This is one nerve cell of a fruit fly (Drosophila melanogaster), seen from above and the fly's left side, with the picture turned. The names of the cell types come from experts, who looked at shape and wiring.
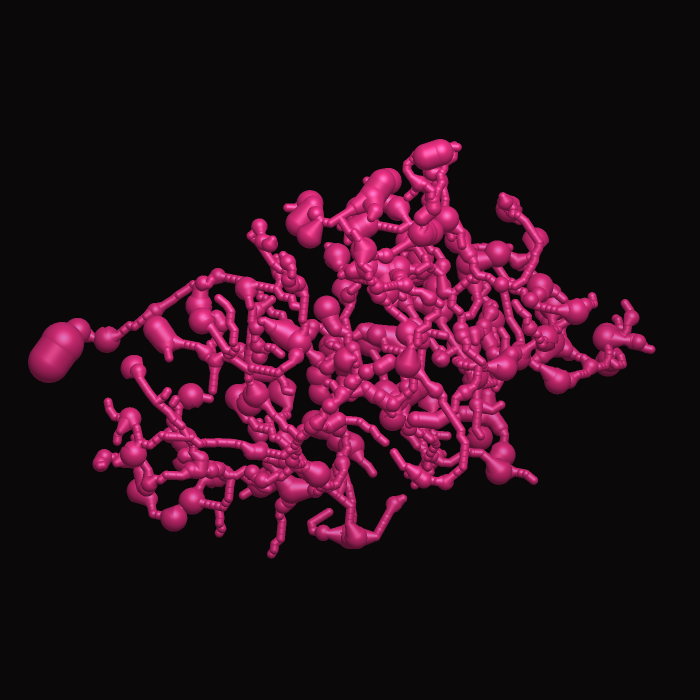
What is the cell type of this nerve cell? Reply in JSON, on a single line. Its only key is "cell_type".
{"cell_type": "Pm2a"}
